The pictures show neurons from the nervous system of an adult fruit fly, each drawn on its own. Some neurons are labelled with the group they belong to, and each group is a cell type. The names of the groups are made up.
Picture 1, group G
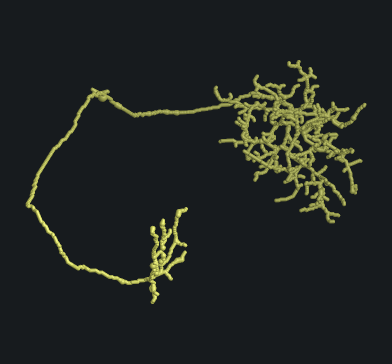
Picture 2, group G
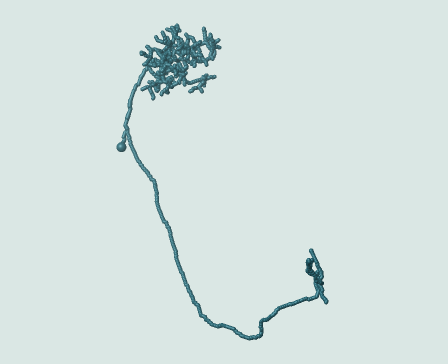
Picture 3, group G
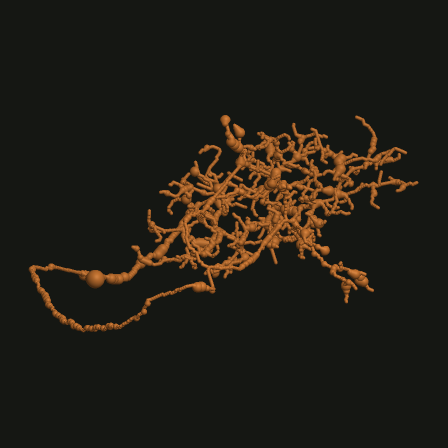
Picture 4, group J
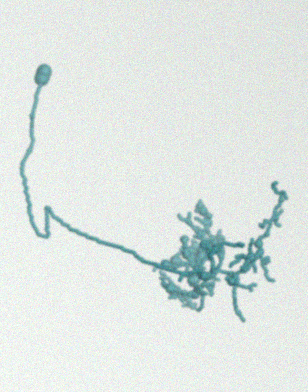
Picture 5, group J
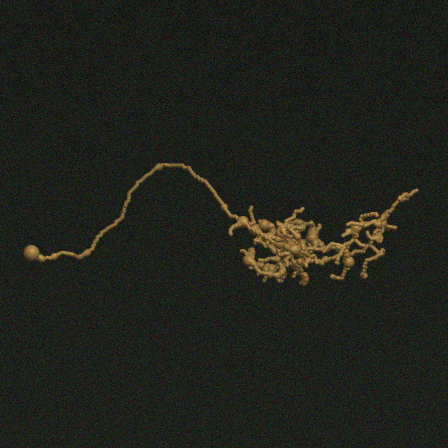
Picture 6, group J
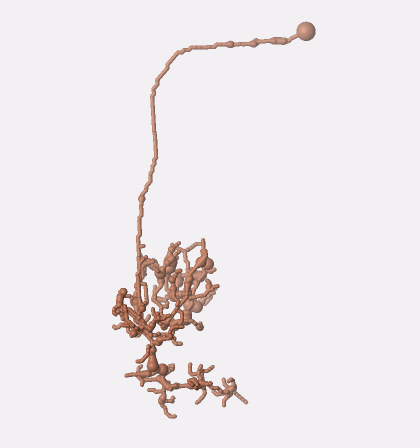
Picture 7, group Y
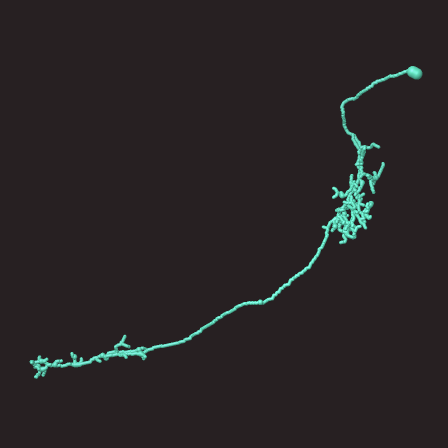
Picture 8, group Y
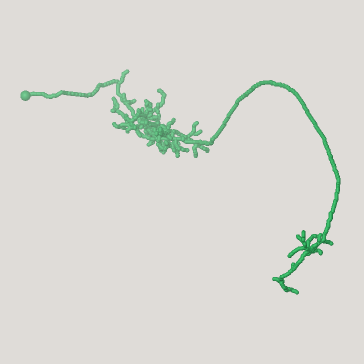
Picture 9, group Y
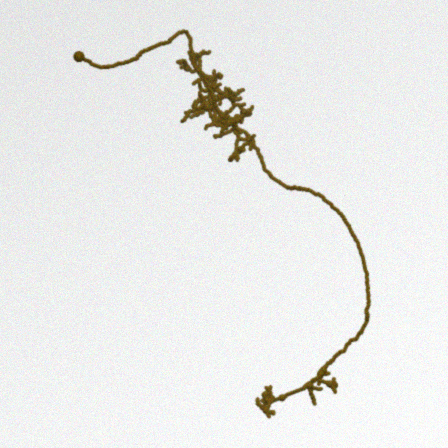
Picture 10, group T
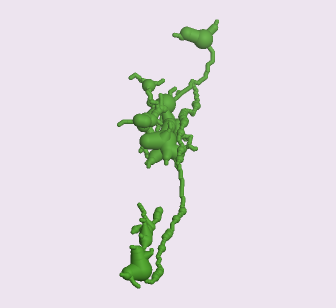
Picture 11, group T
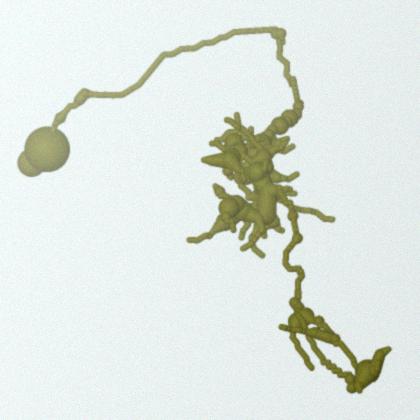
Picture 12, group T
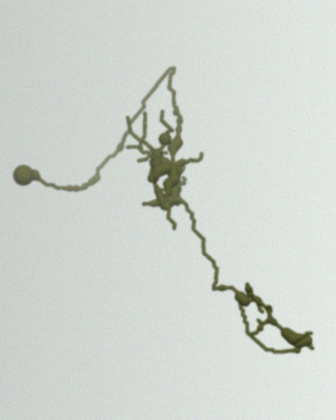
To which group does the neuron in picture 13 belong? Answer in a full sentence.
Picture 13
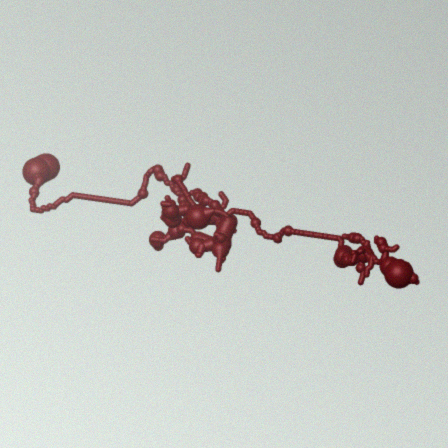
It belongs to group T.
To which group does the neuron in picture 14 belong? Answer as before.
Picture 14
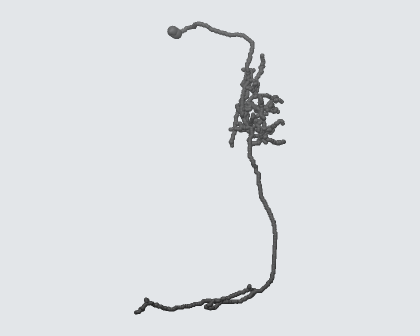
It belongs to group Y.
